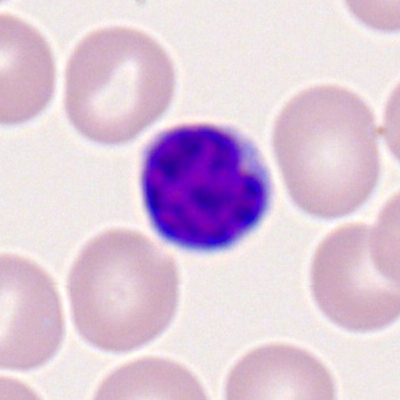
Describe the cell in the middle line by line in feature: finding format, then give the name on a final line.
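Chromatin: dense, coarsely clumped, dark purple
Nucleoli: none seen
Cytoplasm: visible part pale blue
Granules: none seen in cytoplasm
Name: lymphocyte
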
